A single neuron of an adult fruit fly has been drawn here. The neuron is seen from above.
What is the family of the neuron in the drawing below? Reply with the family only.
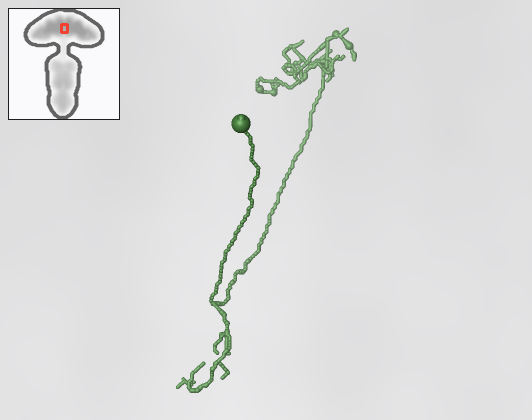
class CX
